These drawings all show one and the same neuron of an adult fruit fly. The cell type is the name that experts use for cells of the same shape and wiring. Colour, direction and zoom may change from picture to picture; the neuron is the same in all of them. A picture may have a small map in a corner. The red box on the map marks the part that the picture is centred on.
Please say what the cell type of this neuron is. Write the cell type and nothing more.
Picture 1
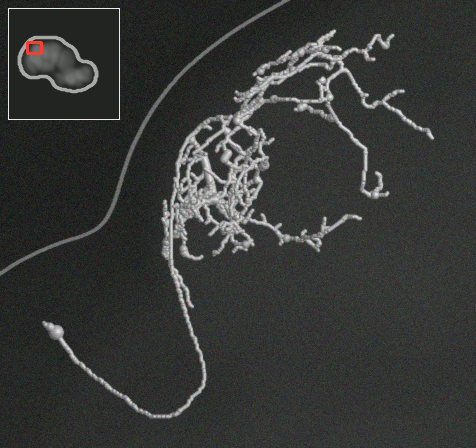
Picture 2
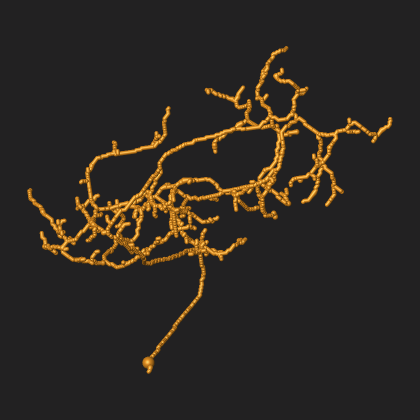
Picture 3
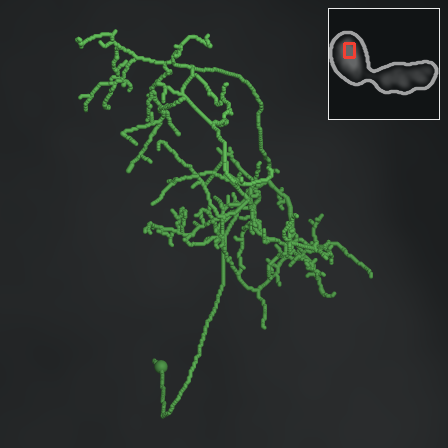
LHAV5a4_a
